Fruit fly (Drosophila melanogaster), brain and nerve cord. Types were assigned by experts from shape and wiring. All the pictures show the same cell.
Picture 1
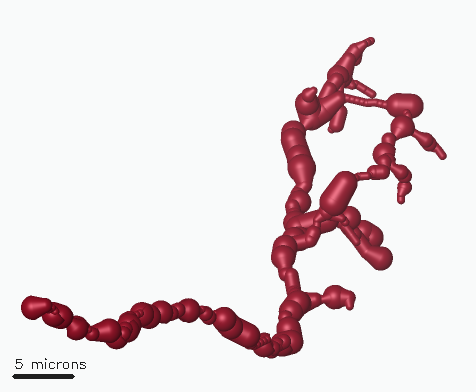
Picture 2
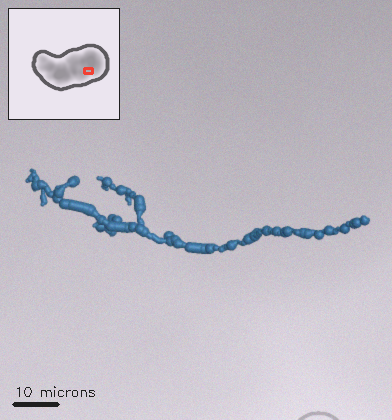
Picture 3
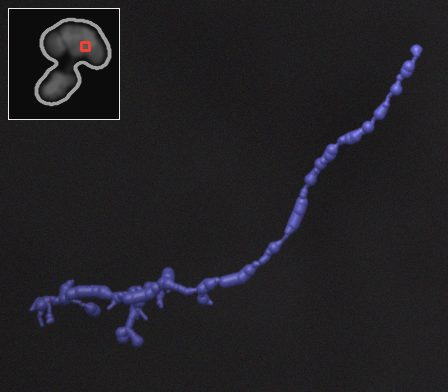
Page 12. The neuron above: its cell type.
JO-EV2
